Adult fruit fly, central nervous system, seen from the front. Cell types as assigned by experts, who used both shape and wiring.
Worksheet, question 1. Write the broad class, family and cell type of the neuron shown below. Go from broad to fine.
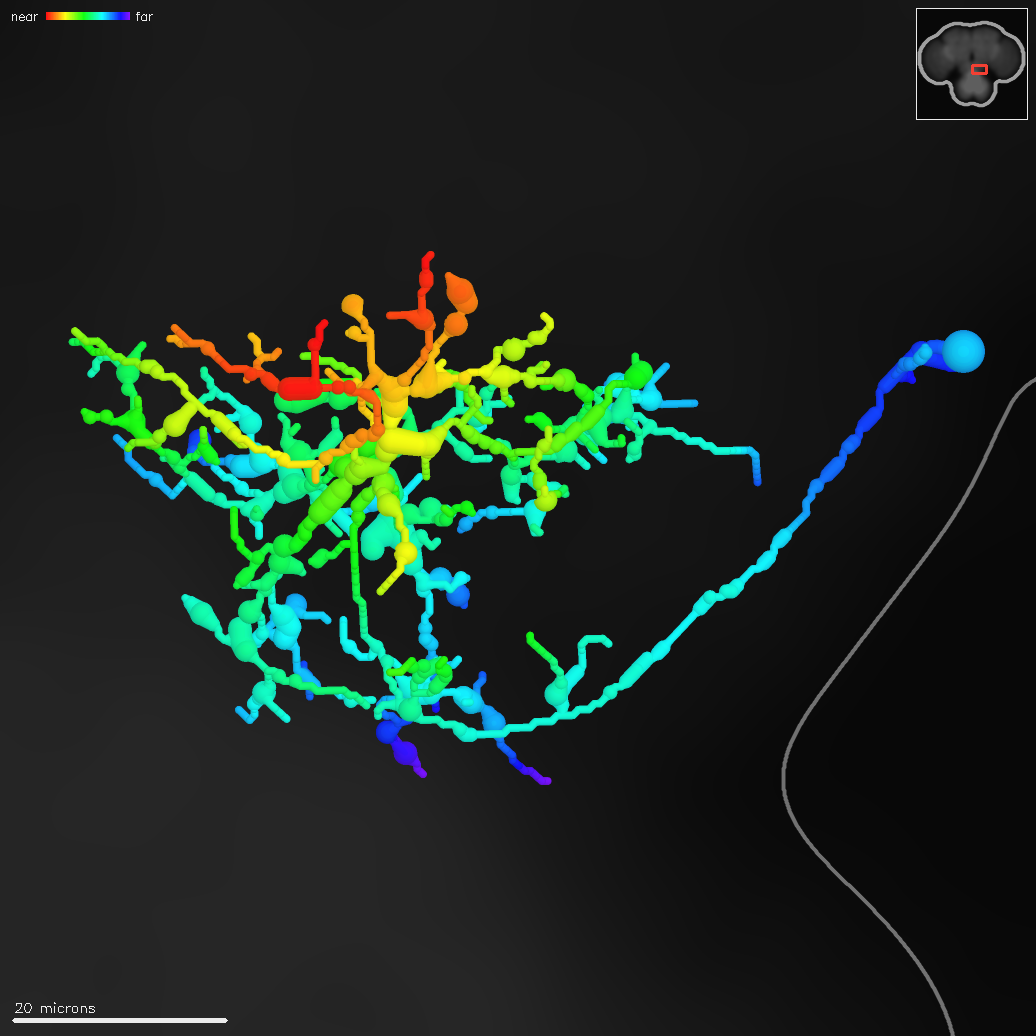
central-brain intrinsic neuron; hemilineage MD_SA1; GNG377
